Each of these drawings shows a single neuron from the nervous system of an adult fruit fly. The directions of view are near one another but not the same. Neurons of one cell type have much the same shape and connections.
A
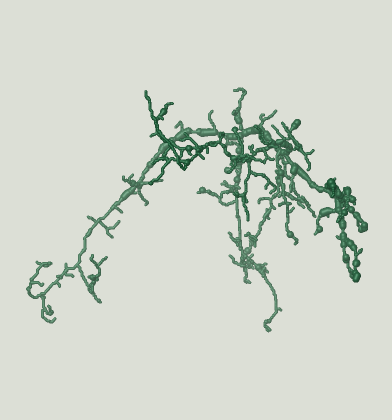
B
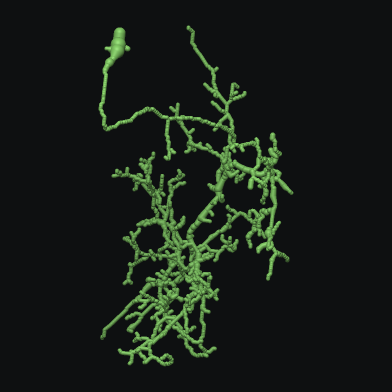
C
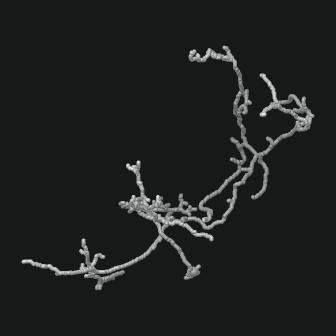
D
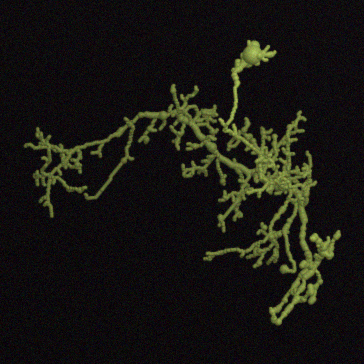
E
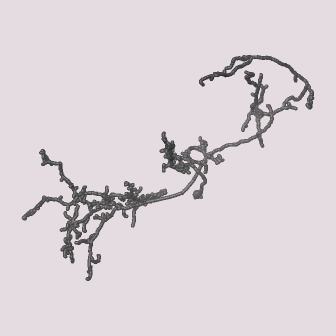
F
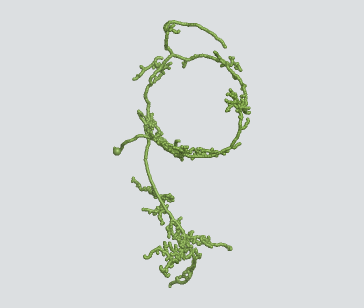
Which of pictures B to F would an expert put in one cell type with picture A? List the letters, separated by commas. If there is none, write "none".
B, D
